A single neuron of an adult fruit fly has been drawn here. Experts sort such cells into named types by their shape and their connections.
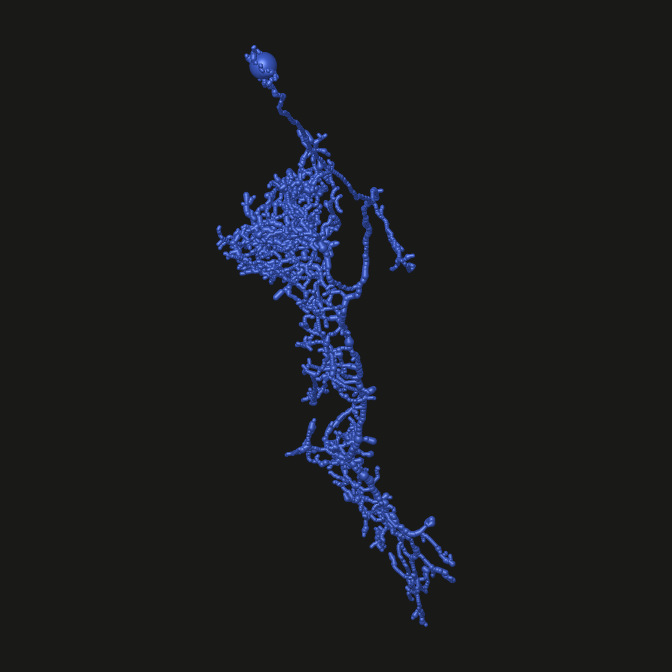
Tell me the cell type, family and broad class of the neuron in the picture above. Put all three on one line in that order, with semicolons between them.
IN06B014; hemilineage 06B; nerve-cord intrinsic neuron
